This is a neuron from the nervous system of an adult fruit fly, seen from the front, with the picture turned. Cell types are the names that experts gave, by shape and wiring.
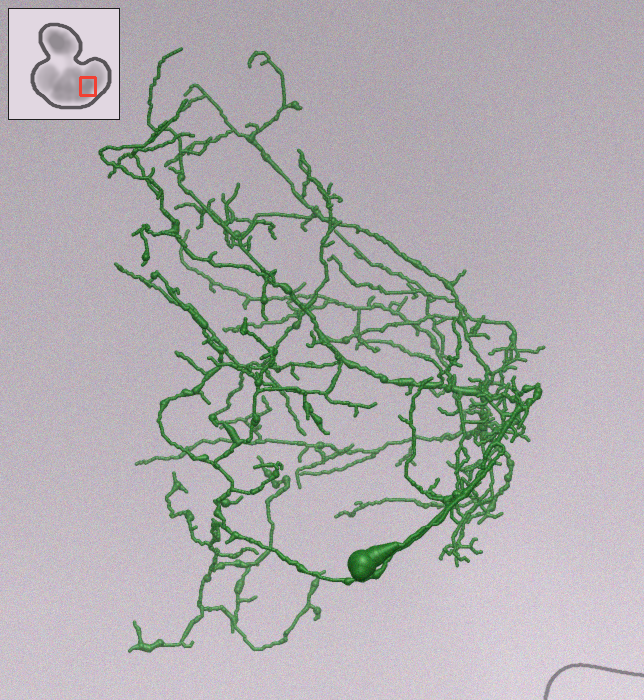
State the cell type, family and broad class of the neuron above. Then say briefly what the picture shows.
Its cell type is AVLP300_a. The family is hemilineage VLPa1_lateral. Its broad class is central-brain intrinsic neuron. Its cell body lies at the bottom of the picture. More than a hundred branch ends can be seen.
